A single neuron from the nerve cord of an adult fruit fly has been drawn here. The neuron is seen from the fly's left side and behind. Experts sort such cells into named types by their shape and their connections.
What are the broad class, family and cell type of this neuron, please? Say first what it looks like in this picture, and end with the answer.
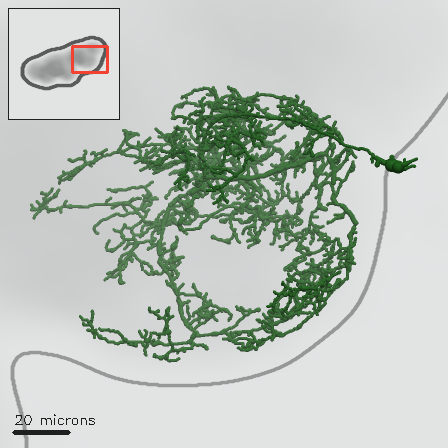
By the scale bar it is about 140 microns wide in this view. The picture shows more than a hundred branch ends. This is a nerve-cord intrinsic neuron. The family is hemilineage 21A. The cell type is IN21A017.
